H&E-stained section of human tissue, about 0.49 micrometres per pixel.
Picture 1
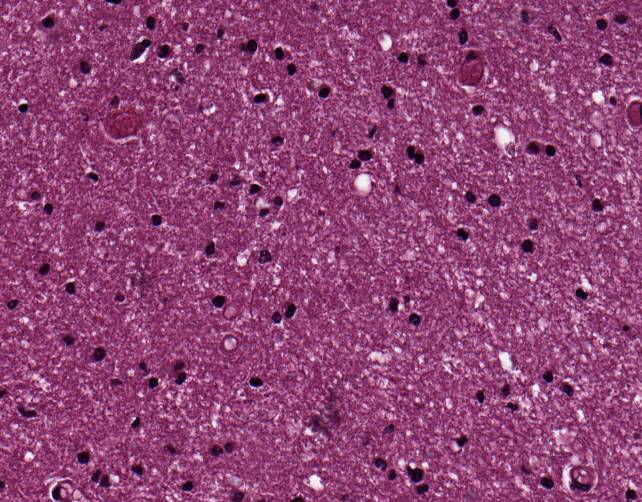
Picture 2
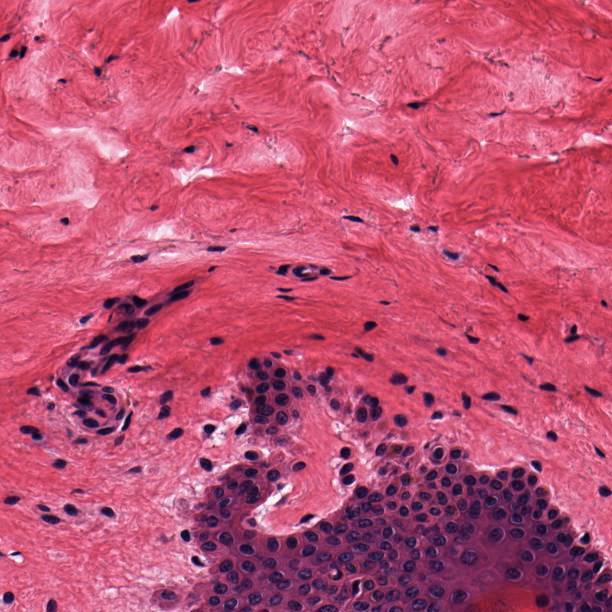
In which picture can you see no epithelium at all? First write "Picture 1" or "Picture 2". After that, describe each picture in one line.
Picture 1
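In picture 1: No epithelium or glands are present anywhere in the field.
In picture 2: Dense pink collagenous stroma fills the upper two-thirds of the field, and a crowded epithelial cell nest lies at the lower centre and lower right.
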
